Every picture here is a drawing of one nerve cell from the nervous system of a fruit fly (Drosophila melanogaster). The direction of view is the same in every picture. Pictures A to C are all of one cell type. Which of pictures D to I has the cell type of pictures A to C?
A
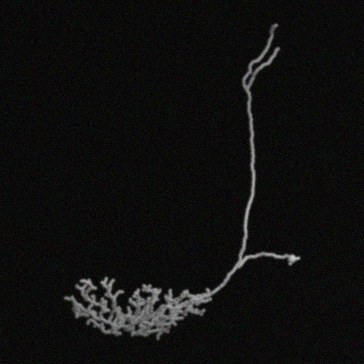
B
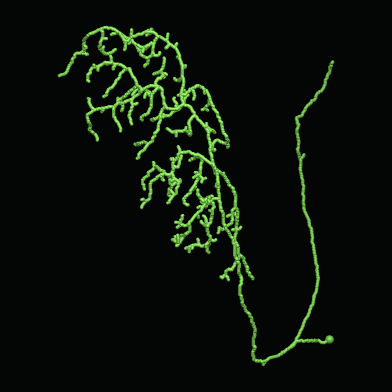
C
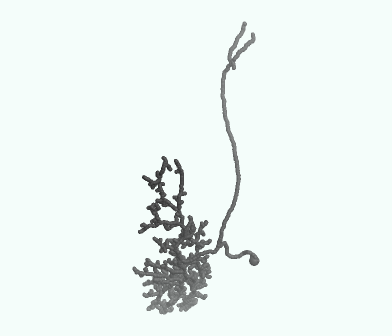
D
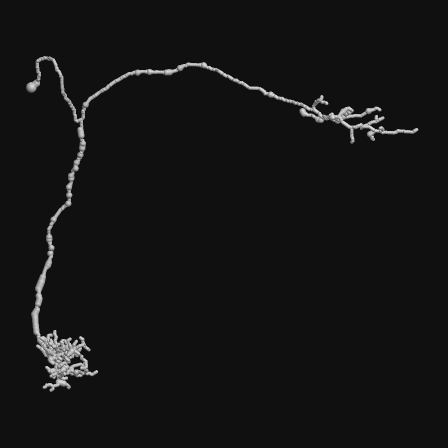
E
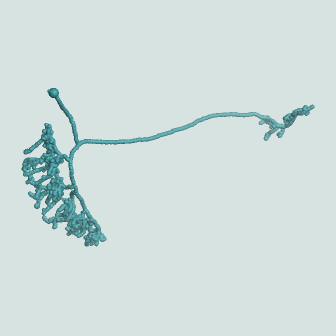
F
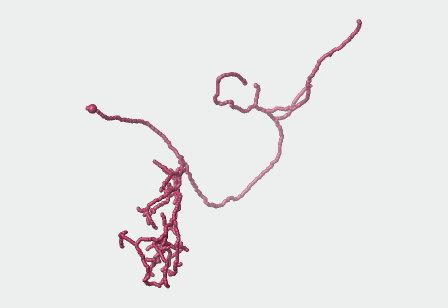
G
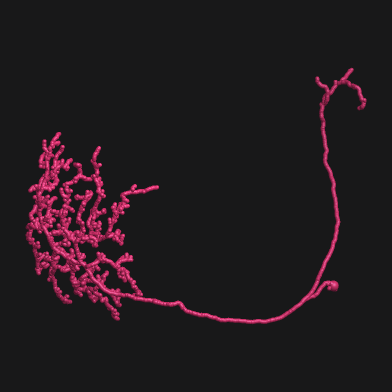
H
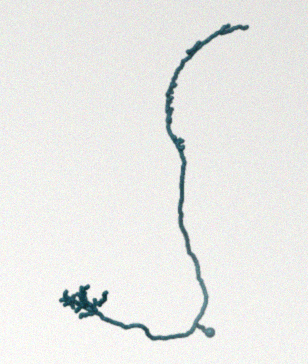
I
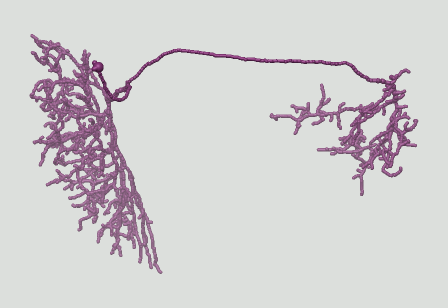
Picture G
